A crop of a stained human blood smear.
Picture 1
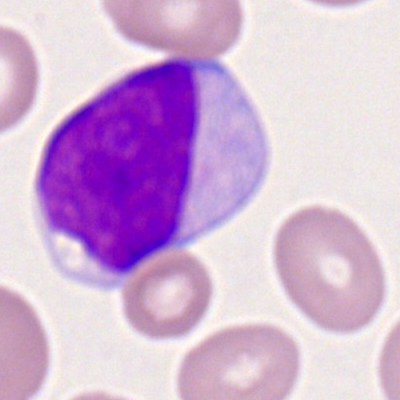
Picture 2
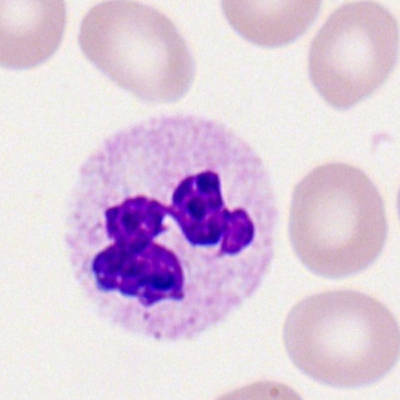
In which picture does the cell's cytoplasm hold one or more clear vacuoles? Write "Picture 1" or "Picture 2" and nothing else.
Picture 1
